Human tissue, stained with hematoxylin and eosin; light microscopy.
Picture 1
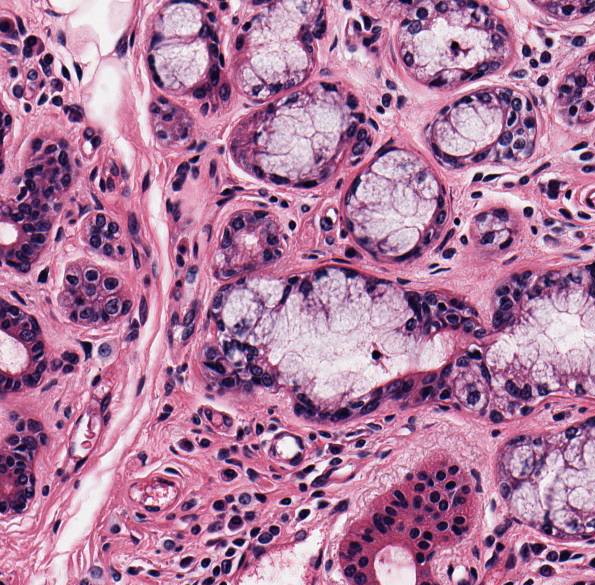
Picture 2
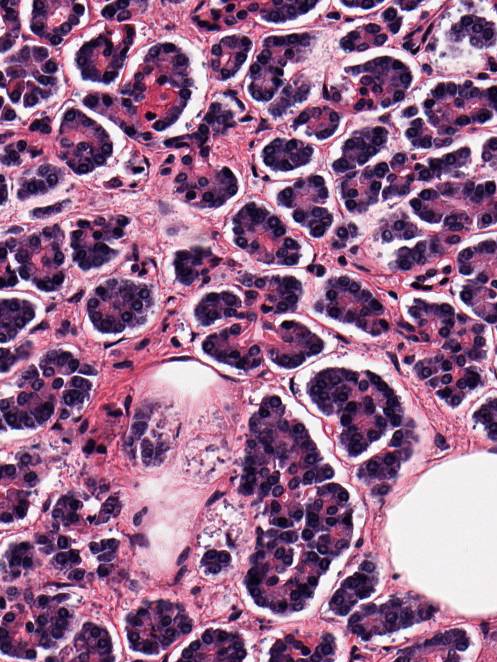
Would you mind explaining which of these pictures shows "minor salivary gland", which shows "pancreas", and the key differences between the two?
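In this pair, the minor salivary gland is picture 1 and the pancreas is picture 2. The minor salivary gland field is filled with rounded glandular units set in pink fibrous stroma. Its largest acini, across the centre and right, are filled with pale, bubbly, faintly grey-blue mucous cytoplasm, and the dark nuclei of these mucous cells are flattened against the outer edge of each acinus. At the left edge, smaller units are built of cells with pink cytoplasm and round nuclei. In the pancreas, closely packed rounded acini fill nearly the entire field, and their cells have small, round, dark nuclei. Thin pink fibrous strands carrying scattered elongated nuclei run between the pancreatic acini, and one large, round, empty fat cell space sits at the lower right edge.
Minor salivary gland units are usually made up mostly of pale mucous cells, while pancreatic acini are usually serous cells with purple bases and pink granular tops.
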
